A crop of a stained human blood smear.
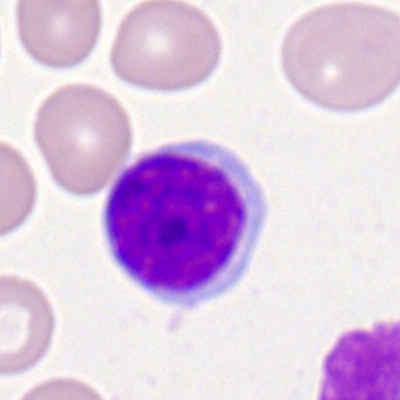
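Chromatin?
Dense, deep purple, with patchy lighter areas.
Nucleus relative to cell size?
Fills most of the cell. Only a narrow rim of cytoplasm remains, wider on the right side than on the left.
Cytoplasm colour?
Pale blue.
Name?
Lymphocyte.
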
